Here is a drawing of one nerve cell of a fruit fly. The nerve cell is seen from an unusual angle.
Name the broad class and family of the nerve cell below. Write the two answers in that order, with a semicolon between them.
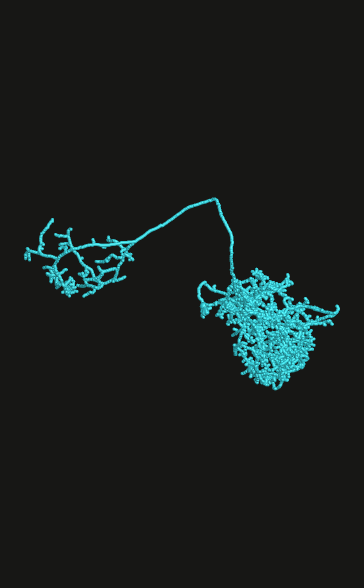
nerve-cord intrinsic neuron; hemilineage 19A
